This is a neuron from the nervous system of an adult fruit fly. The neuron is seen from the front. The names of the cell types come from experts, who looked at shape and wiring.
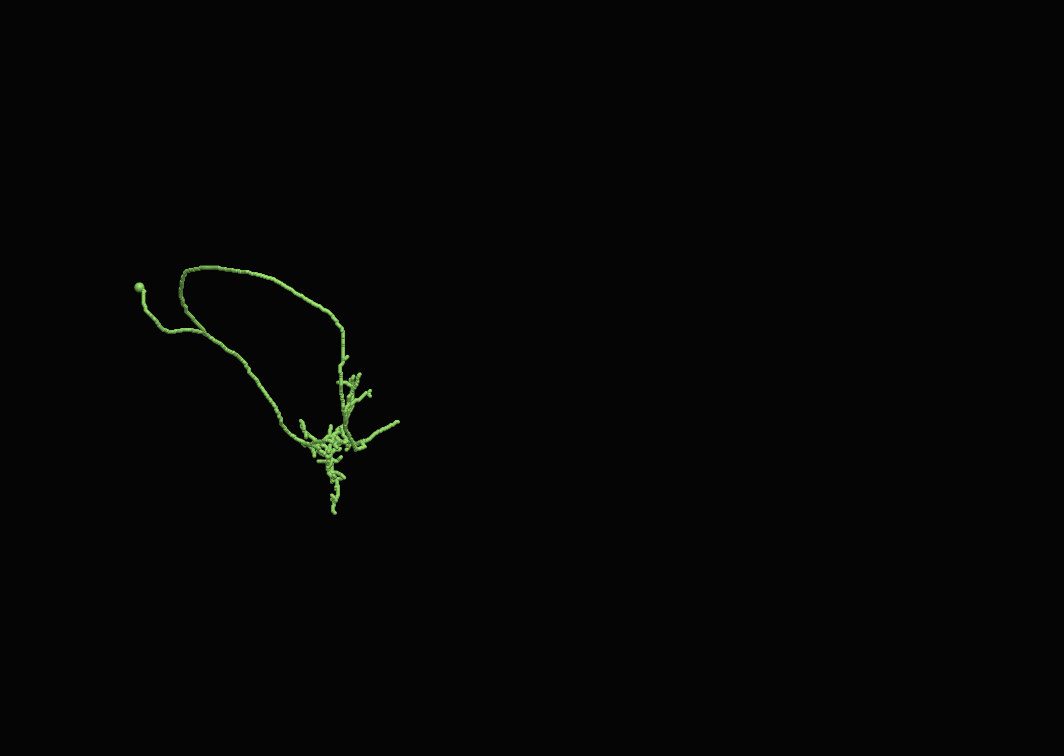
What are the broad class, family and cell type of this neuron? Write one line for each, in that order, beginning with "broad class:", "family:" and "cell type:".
broad class: central-brain intrinsic neuron
family: hemilineage SLPa&l1_lateral
cell type: WED038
